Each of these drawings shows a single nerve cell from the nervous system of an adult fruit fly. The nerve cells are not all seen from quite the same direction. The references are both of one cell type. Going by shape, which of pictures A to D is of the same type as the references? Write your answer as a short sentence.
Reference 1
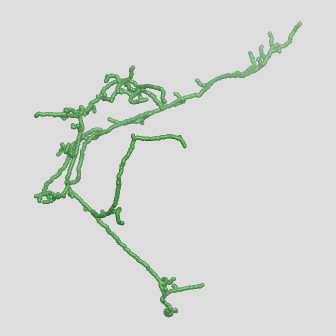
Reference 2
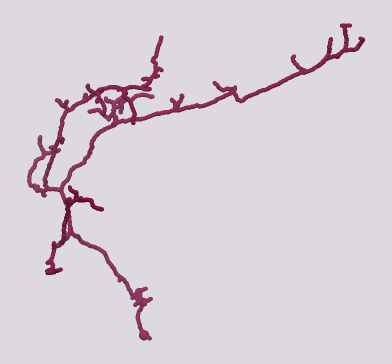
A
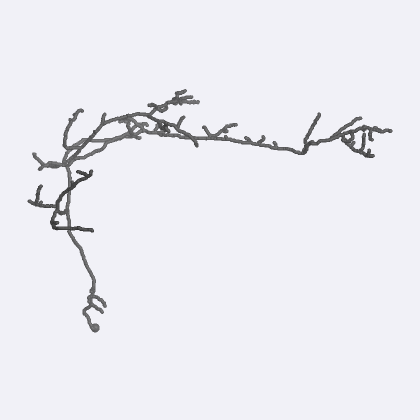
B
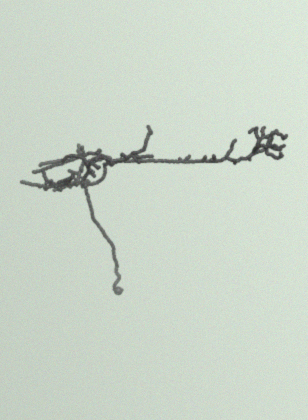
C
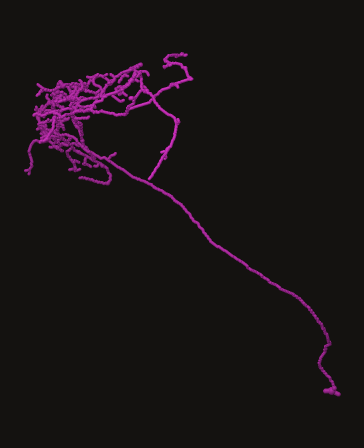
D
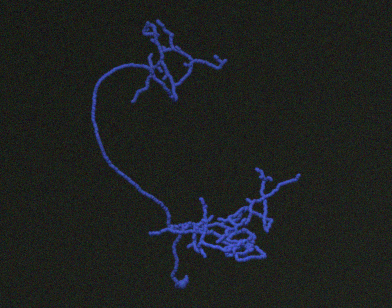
Picture A is of the same cell type.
